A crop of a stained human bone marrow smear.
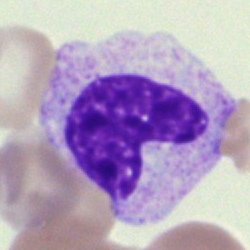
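Metamyelocyte, the cell at the centre of this bone marrow smear. Its outline is irregular and somewhat angular rather than smoothly round. The nucleus is kidney-shaped, with a deep notch opening toward the lower right. No nucleolus is visible within it. Fine pinkish-purple granules are scattered throughout the cytoplasm.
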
